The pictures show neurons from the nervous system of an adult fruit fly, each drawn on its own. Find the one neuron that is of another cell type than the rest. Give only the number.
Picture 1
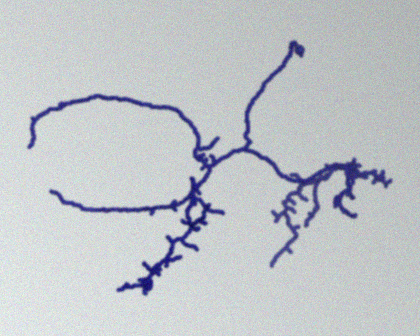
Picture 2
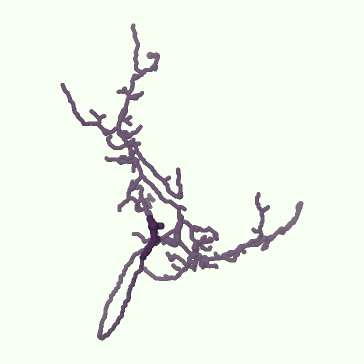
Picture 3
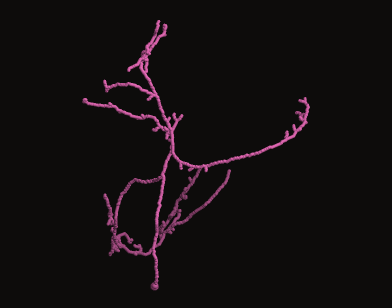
2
